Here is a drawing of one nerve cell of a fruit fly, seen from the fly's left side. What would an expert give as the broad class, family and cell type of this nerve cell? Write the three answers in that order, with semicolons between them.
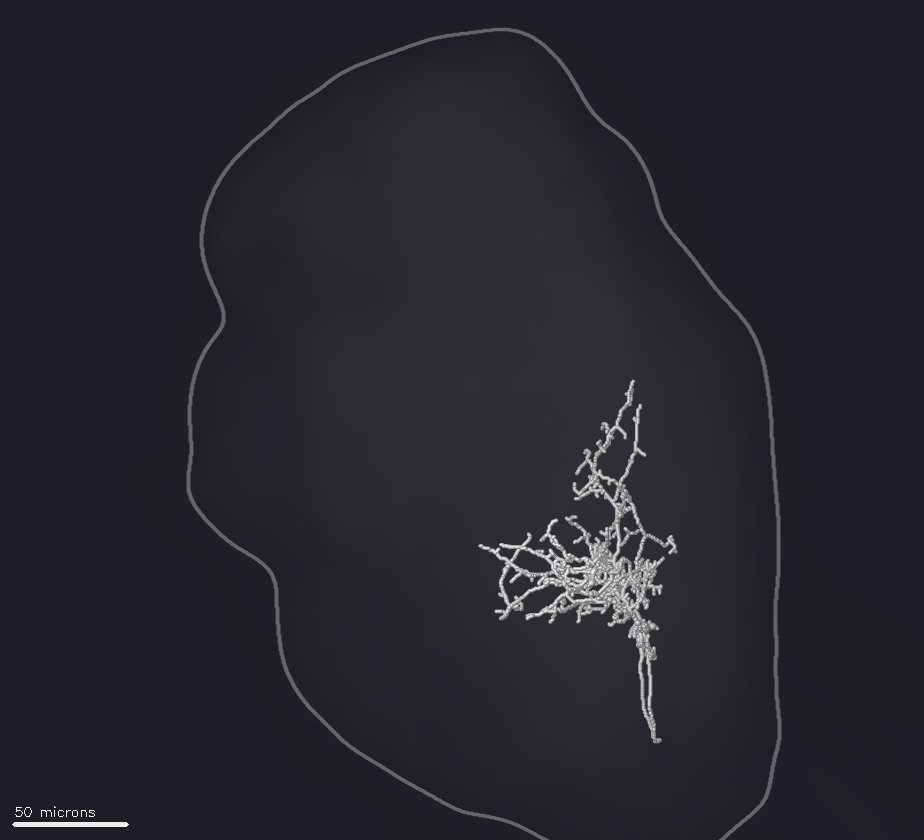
central-brain intrinsic neuron; hemilineage LB3; CB0228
